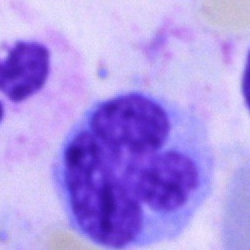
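Monocyte. The chromatin is dark purple and patchy, scattered with small paler spots. The cytoplasm is pale blue-grey and shows no granules. A separate dark purple nucleus lies toward the upper left of the cell.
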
